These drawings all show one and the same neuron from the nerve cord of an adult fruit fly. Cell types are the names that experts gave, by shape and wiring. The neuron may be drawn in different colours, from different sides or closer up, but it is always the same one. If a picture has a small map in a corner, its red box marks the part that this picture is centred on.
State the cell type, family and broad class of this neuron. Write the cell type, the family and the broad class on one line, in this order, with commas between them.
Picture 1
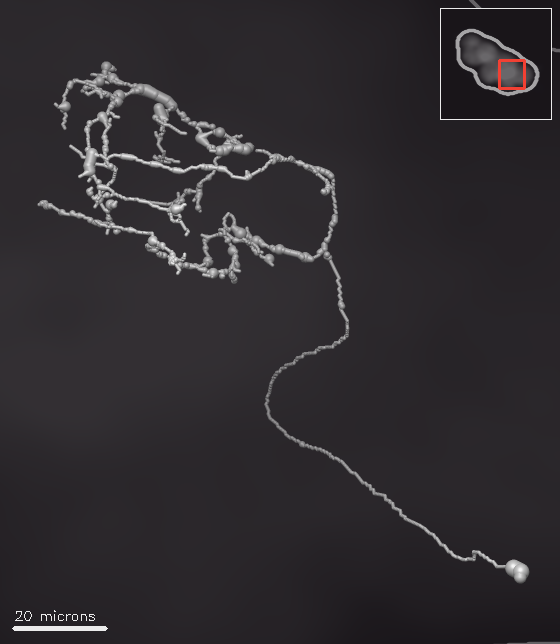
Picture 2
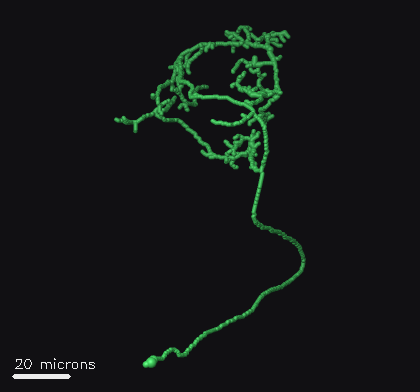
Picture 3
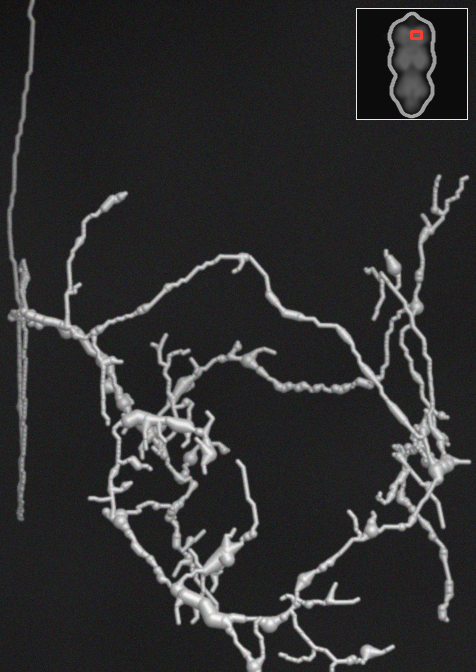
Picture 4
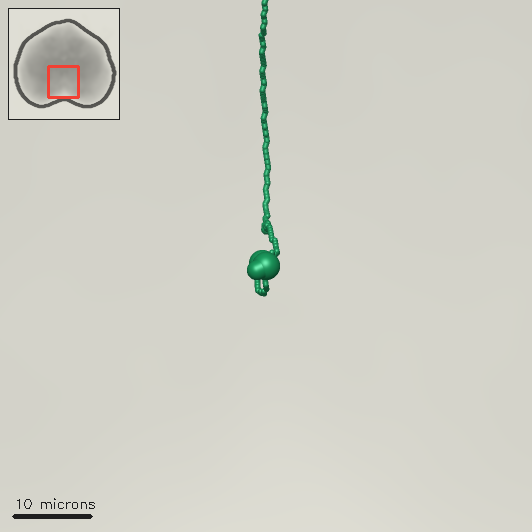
IN02A055, hemilineage 02A, nerve-cord intrinsic neuron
